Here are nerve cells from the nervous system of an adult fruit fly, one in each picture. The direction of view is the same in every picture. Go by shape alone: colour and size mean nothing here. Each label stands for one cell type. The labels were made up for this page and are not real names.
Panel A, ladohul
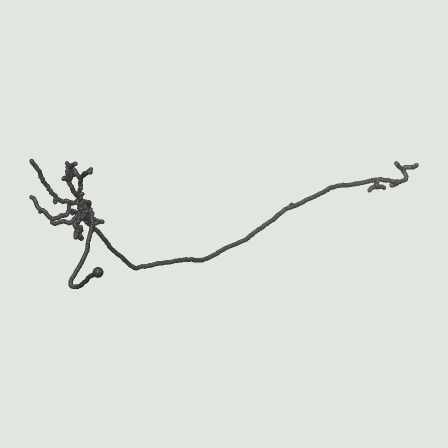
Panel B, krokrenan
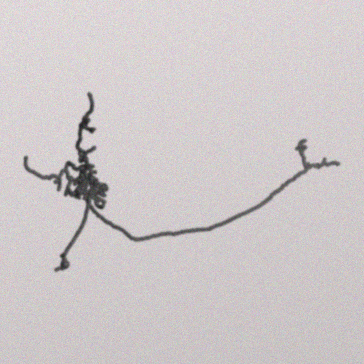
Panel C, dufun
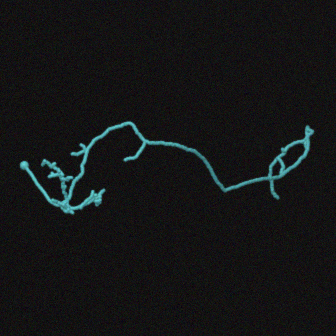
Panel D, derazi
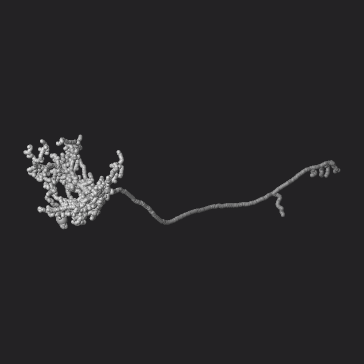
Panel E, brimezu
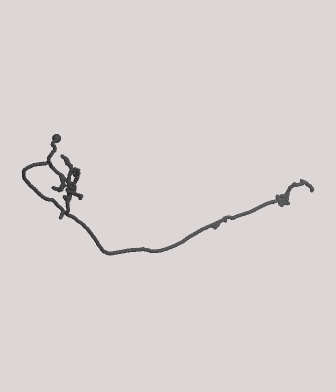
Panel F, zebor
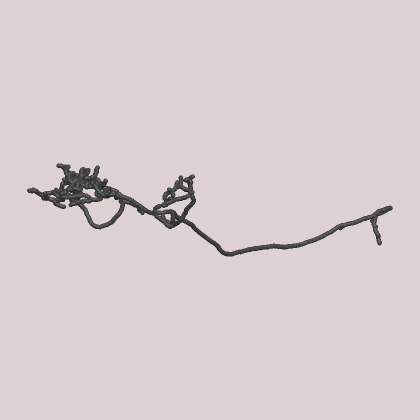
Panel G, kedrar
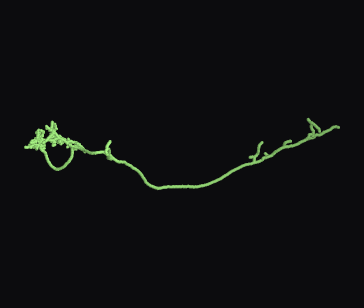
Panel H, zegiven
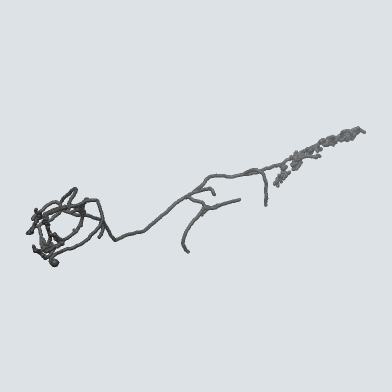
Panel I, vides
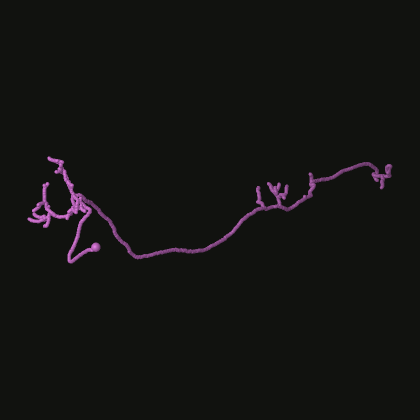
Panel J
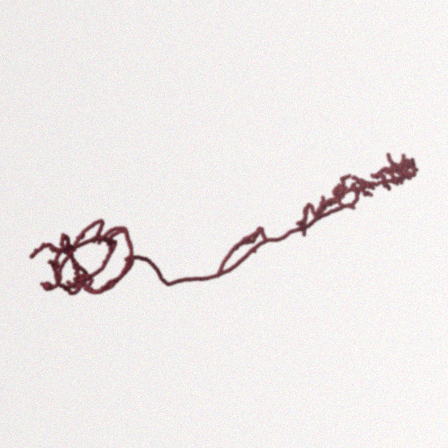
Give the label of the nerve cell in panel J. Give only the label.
zegiven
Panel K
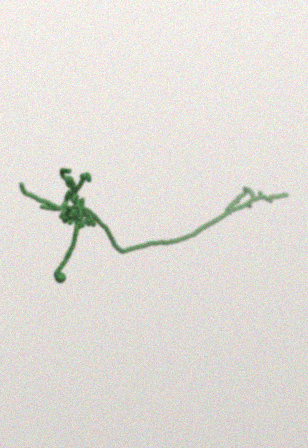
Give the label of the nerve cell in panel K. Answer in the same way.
krokrenan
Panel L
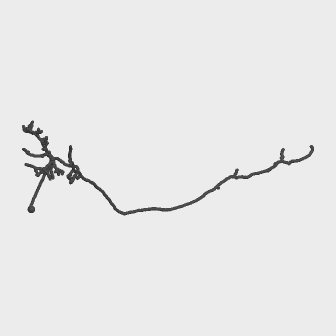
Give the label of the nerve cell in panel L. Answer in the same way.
ladohul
